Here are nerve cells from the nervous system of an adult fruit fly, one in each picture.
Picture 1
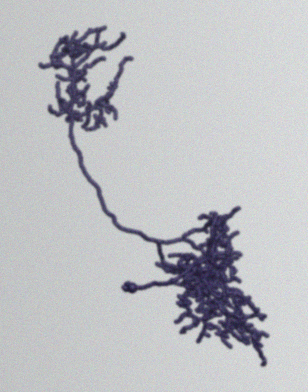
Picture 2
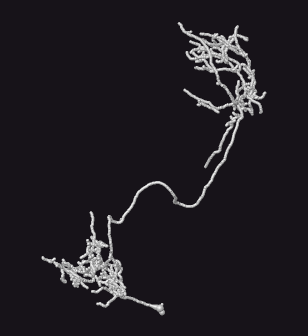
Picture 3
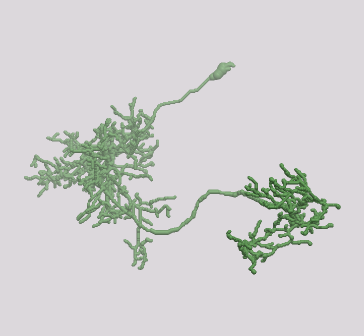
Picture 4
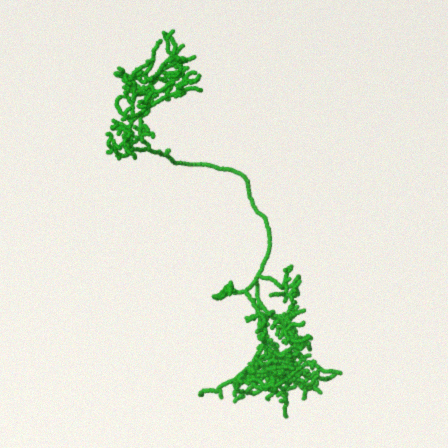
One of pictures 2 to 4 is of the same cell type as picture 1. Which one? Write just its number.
3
